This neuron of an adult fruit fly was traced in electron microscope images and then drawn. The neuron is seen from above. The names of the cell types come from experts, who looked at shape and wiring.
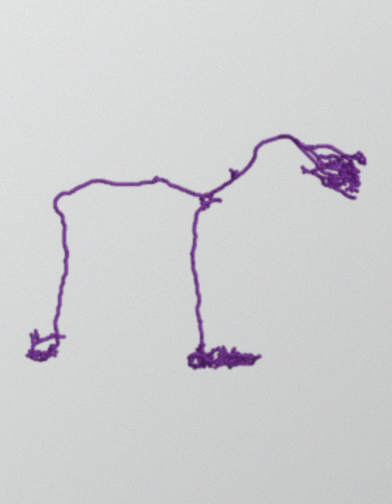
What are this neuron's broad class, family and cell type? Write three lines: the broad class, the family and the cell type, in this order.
central-brain intrinsic neuron
hemilineage AOTUv3_ventral
PS083_c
